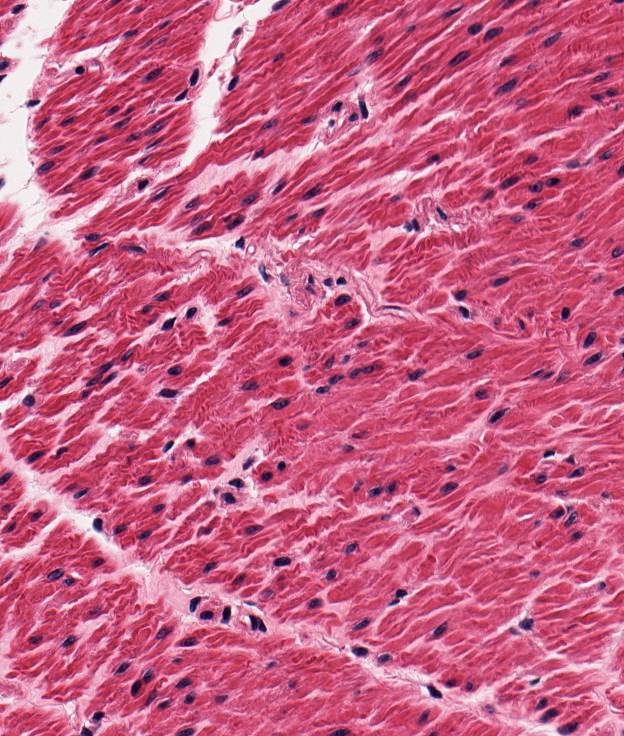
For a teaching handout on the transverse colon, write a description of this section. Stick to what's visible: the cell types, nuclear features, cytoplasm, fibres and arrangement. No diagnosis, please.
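The muscle fibres branch and connect with adjacent fibres. Their cytoplasm is uniformly deep pink, with no vacuoles. At the upper left of the field, empty white clefts divide groups of fibres from one another. No fat cells are present anywhere in the field.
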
